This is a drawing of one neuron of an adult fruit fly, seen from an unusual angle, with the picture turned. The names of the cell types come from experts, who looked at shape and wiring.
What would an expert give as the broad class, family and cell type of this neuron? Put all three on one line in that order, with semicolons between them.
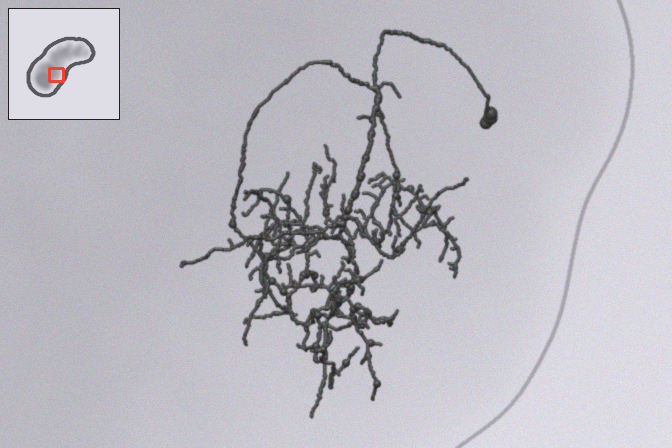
central-brain intrinsic neuron; hemilineage SLPal1; CB3788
